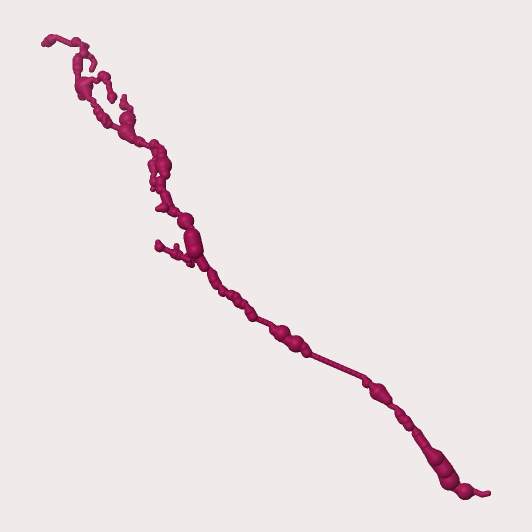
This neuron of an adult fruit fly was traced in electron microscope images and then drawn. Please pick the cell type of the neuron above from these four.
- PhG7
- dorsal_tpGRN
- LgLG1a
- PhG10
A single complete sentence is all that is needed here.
This neuron is assigned to the cell type LgLG1a.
